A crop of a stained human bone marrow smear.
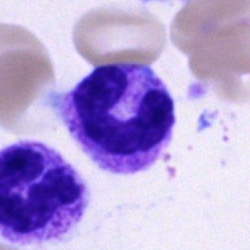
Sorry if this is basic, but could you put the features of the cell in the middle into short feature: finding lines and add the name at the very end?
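Nucleus: deeply indented, pale cleft reaching into its centre from the top
Chromatin: dense, dark purple
Cytoplasm: rim widest along the lower edge
Granules: fine, purplish, within the cytoplasm
Name: band neutrophil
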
